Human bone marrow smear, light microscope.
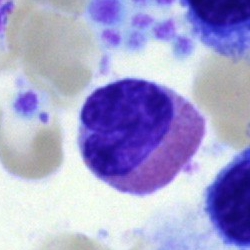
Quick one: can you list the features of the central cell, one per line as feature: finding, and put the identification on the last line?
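Nucleus position: off-centre, toward the upper left
Nuclear outline: a notch on the left side
Cytoplasm colour: pink-lilac
Cytoplasm shape: a crescent along the lower right
Name: eosinophil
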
